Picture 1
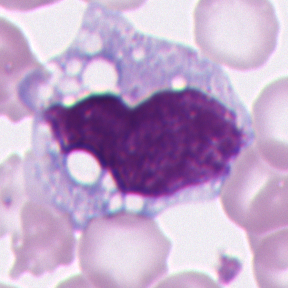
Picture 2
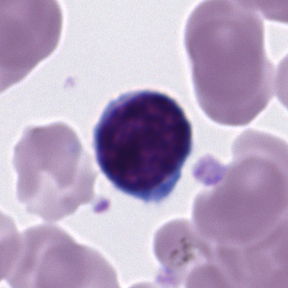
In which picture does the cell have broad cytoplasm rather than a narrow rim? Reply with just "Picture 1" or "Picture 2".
Picture 1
